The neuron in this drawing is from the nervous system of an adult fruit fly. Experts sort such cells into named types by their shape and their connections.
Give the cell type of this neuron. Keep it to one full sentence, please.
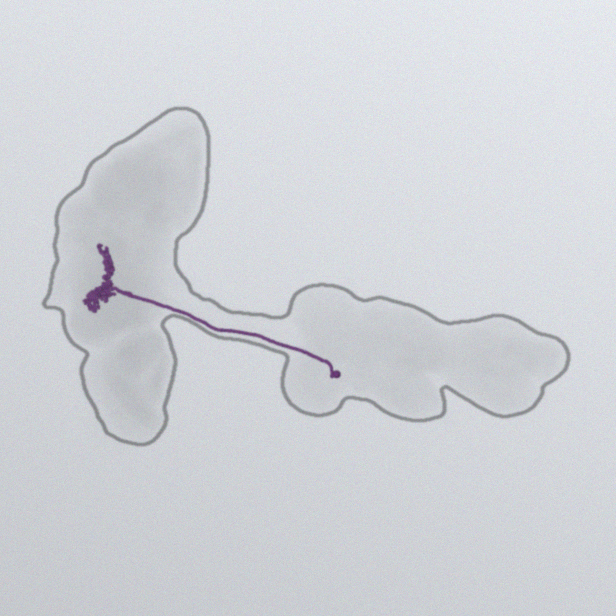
For this neuron, the cell type is AN27X020.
